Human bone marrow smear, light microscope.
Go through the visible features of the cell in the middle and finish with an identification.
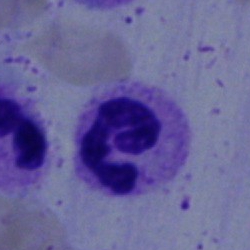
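The nucleus is bent into a C shape opening toward the right, and its chromatin is dark purple and densely clumped. Plentiful, pale pinkish-lilac cytoplasm holds fine lilac granules scattered throughout. The cell is a band neutrophil.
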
